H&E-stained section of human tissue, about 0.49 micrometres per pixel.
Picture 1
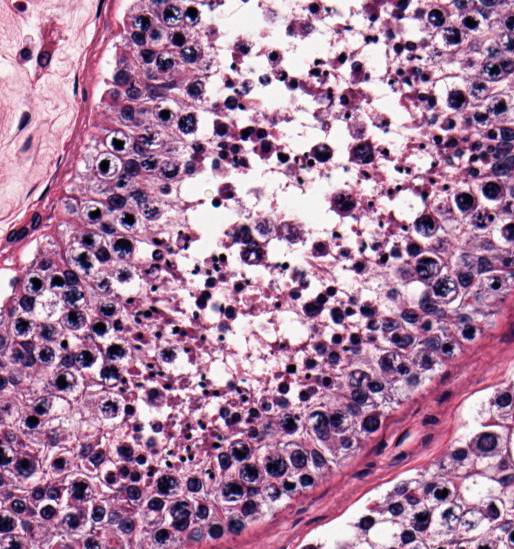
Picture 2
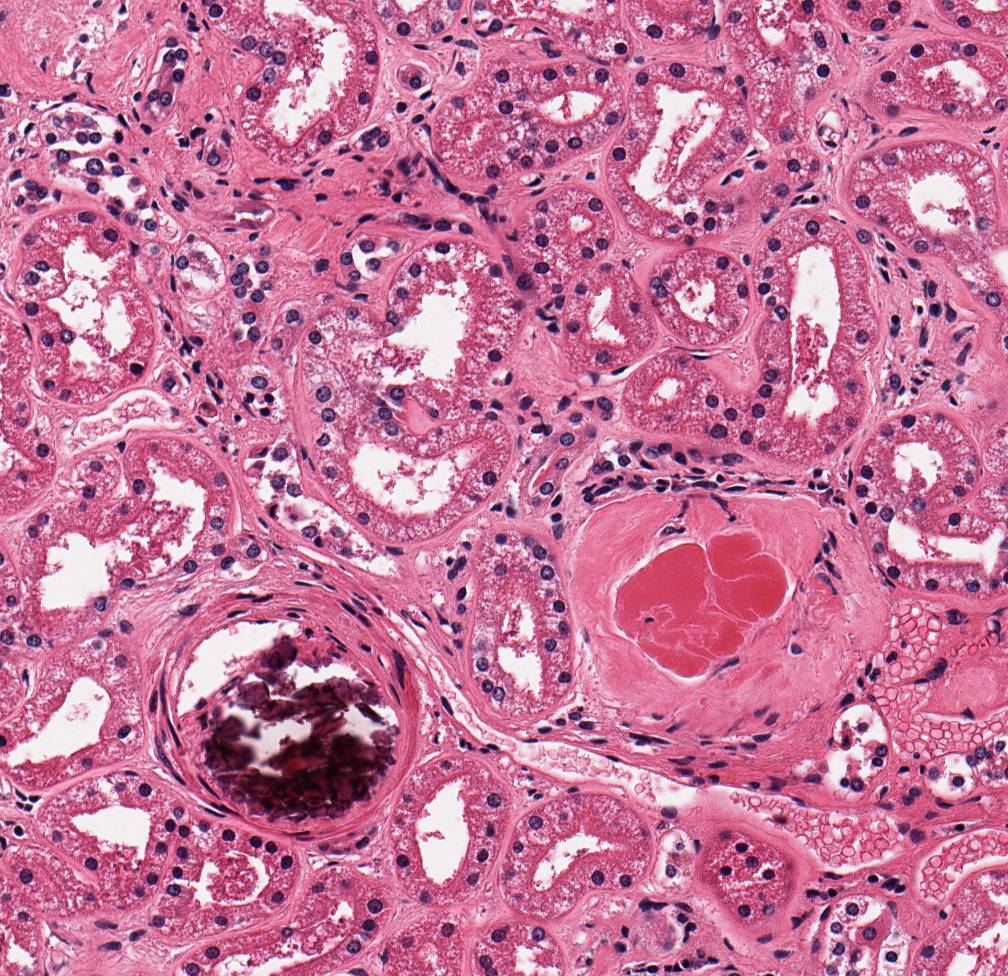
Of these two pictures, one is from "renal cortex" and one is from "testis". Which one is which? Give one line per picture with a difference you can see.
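Picture 1 is from the testis. Most of the field is filled by one large tubule lined by many layers of crowded cells.
Picture 2 is from the renal cortex. The tubules are lined by a single layer of cuboidal cells with granular pink cytoplasm.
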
